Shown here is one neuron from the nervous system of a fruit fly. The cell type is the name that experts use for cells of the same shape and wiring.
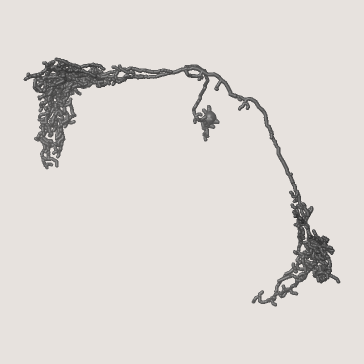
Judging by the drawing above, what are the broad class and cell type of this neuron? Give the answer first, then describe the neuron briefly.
This is a central-brain intrinsic neuron. Its cell type is GNG171. Dozens of branch ends can be seen. In this view it is wider than it is tall.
